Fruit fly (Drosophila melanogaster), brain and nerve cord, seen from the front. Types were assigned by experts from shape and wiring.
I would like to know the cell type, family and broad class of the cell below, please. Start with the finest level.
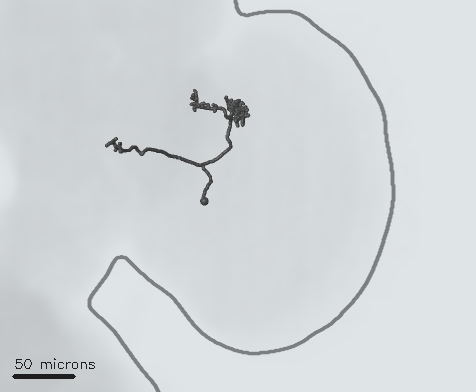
LLPC1; LLPC; visual projection neuron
